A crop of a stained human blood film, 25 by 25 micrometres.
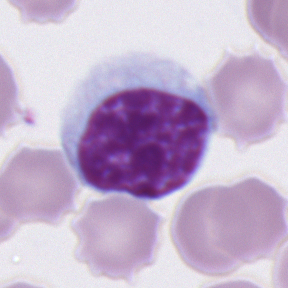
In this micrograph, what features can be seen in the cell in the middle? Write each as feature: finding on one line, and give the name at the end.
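Outline: roughly round, smooth edge
Nucleus: single round-to-oval mass, no lobes
Chromatin: dark purple, coarsely clumped, small paler gaps between clumps
Cytoplasm: no visible granules
Name: typical lymphocyte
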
